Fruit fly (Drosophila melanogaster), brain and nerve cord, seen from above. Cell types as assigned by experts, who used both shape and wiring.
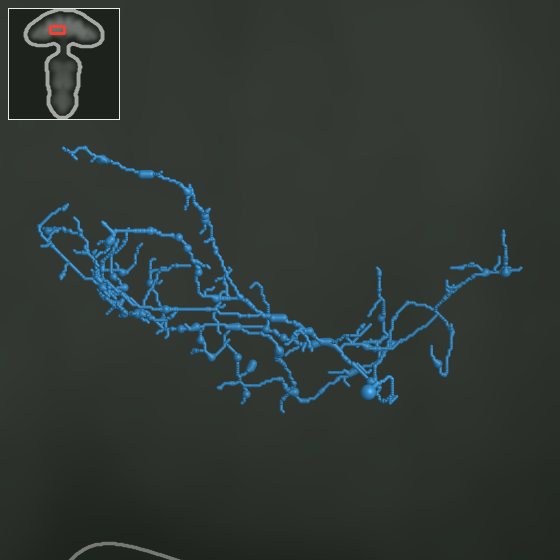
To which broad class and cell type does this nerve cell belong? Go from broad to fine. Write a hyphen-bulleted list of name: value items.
- broad class: central-brain intrinsic neuron
- cell type: CL239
